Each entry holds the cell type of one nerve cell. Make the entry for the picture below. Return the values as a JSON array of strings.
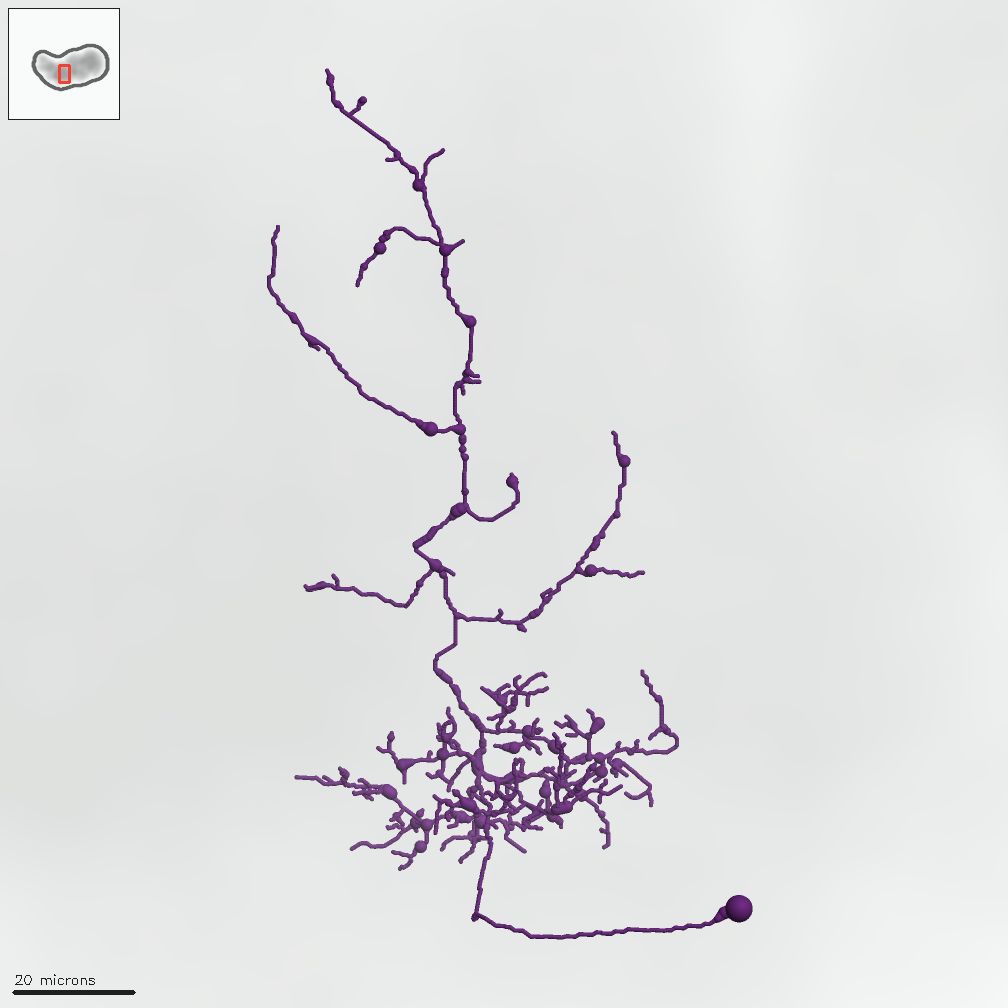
["Cm8"]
